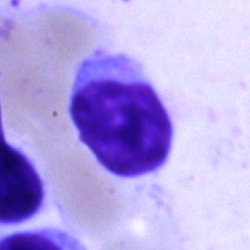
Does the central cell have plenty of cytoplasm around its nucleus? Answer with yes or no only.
No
